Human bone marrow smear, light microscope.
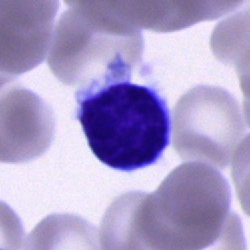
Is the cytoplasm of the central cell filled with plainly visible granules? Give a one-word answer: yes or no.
No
